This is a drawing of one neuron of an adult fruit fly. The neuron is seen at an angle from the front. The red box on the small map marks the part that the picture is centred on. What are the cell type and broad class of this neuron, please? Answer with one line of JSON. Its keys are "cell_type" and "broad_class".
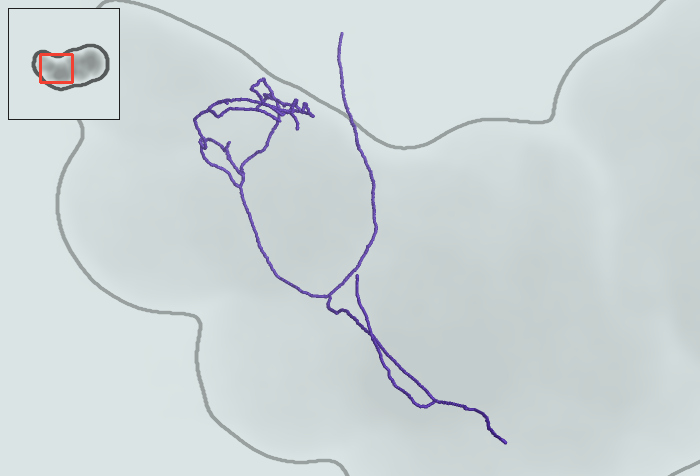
{"cell_type": "SNxx25", "broad_class": "sensory neuron entering the nerve cord"}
